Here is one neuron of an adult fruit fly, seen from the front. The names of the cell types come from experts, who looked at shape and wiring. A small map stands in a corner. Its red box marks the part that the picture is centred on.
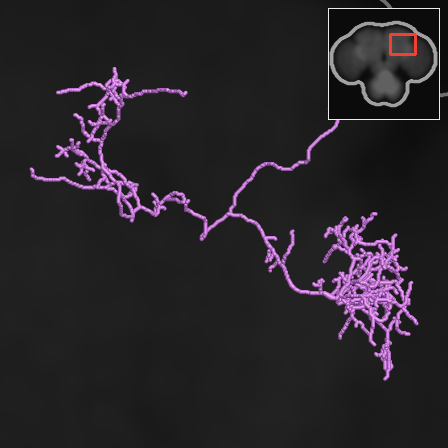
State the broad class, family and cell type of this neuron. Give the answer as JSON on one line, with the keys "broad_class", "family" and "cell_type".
{"broad_class": "visual projection neuron", "family": "hemilineage SLPpl2", "cell_type": "LoVP58"}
